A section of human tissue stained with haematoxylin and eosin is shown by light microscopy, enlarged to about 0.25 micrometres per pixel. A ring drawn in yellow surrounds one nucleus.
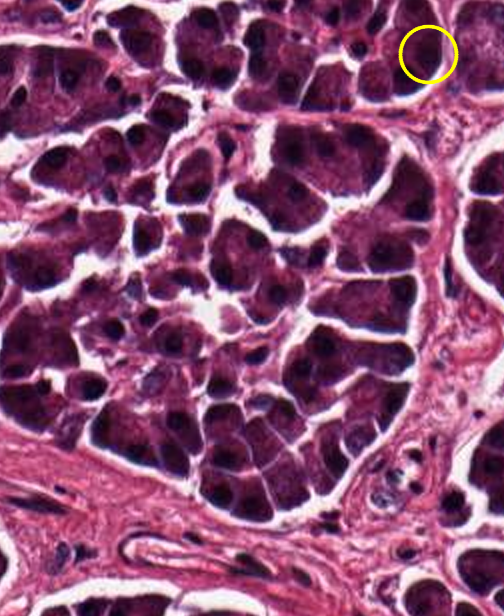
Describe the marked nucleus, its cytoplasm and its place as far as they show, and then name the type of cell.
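A round, dark nucleus lies off-centre, toward the lower edge of the cell. The cell sits at the outer edge of a cluster of similar cells, next to pink fibrous tissue. This is a pancreatic acinar cell.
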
